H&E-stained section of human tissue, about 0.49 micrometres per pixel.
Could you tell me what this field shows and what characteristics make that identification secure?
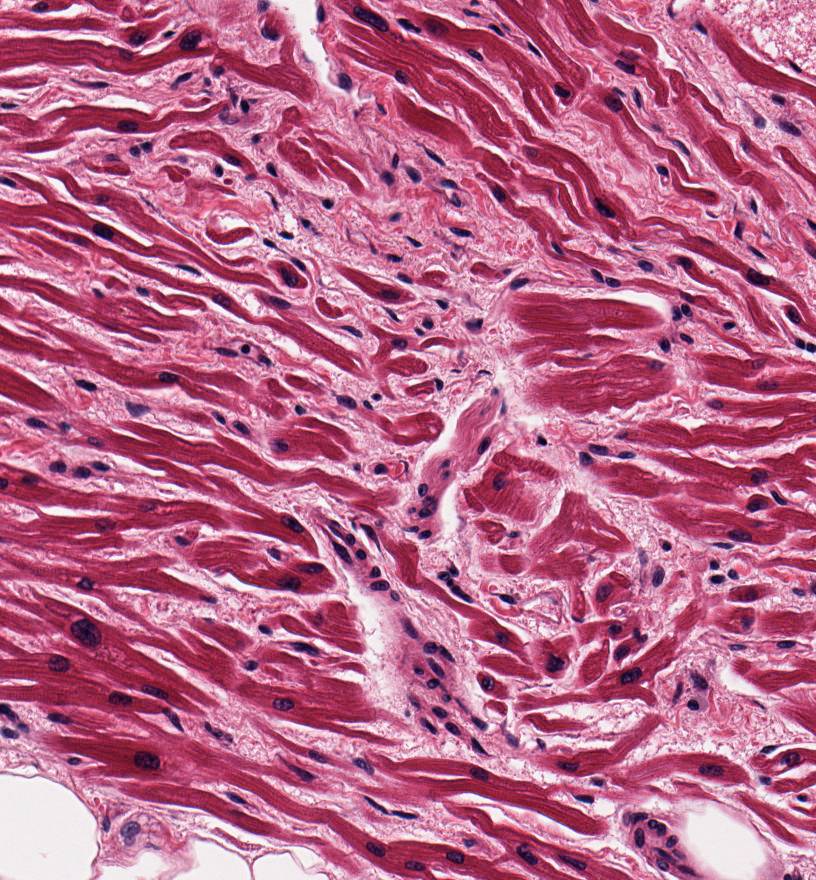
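Mostly myocardium, this one. The giveaway is that some fibres branch and join their neighbours, and each cell has a single oval nucleus sitting in the middle of the fibre.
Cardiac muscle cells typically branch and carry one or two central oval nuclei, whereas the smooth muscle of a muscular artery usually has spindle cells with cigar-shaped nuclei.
Most fibres run diagonally, upper left to lower right, with clear rounded fat cell spaces in the bottom left corner.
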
